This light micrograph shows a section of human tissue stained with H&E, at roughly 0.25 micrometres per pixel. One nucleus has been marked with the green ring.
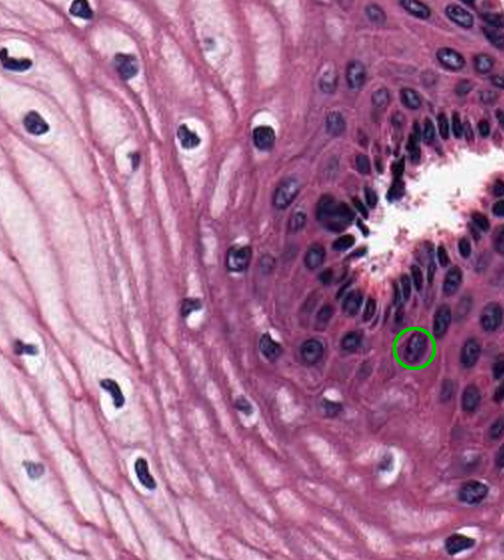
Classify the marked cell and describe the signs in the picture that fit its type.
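The marked cell is a squamous epithelial cell. The nucleus is oval, dark purple, and has a smooth, well-defined edge. The nucleus sits near the middle of the cell and is surrounded on all sides by pink cytoplasm. The cell lies among closely packed cells with oval nuclei, a little below a white open space lined by crowded nuclei.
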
